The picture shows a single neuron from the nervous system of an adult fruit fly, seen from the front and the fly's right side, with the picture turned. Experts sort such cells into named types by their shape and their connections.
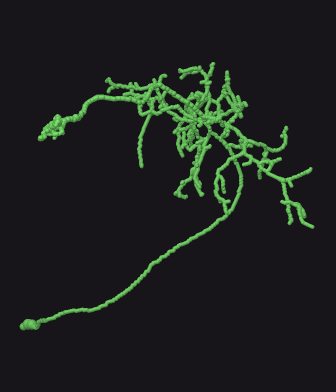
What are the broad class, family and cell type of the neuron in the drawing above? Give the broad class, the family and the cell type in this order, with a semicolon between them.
nerve-cord intrinsic neuron; hemilineage 06A; IN06A044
